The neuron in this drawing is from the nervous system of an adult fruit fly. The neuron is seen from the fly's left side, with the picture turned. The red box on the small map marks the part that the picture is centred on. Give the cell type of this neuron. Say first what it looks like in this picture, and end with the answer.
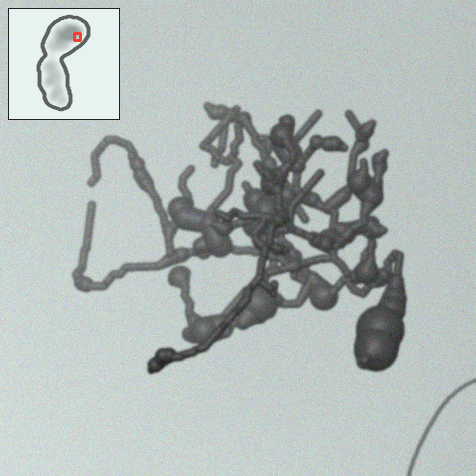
As drawn here it is about as wide as it is tall. Its broad class is central-brain intrinsic neuron. The cell type is CB1617.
